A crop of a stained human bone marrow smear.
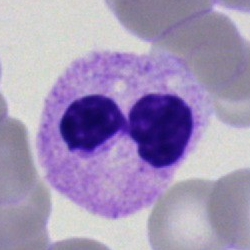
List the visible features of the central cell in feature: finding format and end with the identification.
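Nucleus: two lobes touching near the centre of the cell
Chromatin: dense, dark purple, clumped
Cytoplasm: abundant, pale lilac
Granules: fine, purplish, scattered throughout the cytoplasm
Name: segmented neutrophil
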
